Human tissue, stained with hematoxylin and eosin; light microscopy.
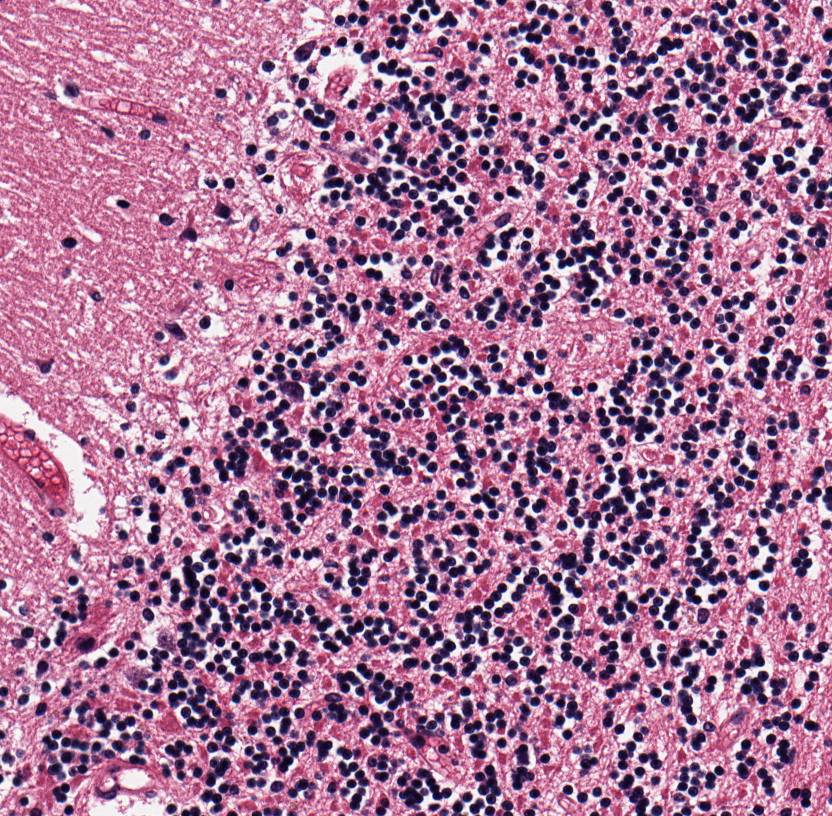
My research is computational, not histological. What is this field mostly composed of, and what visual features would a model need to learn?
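The field mainly shows the granular layer of the cerebellum. Densely packed small dark nuclei fill most of the field, from the centre to the right and lower edges.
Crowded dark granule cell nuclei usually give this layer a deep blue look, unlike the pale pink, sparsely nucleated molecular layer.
The upper left corner is pale pink and fibrillar, with sparse scattered nuclei.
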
